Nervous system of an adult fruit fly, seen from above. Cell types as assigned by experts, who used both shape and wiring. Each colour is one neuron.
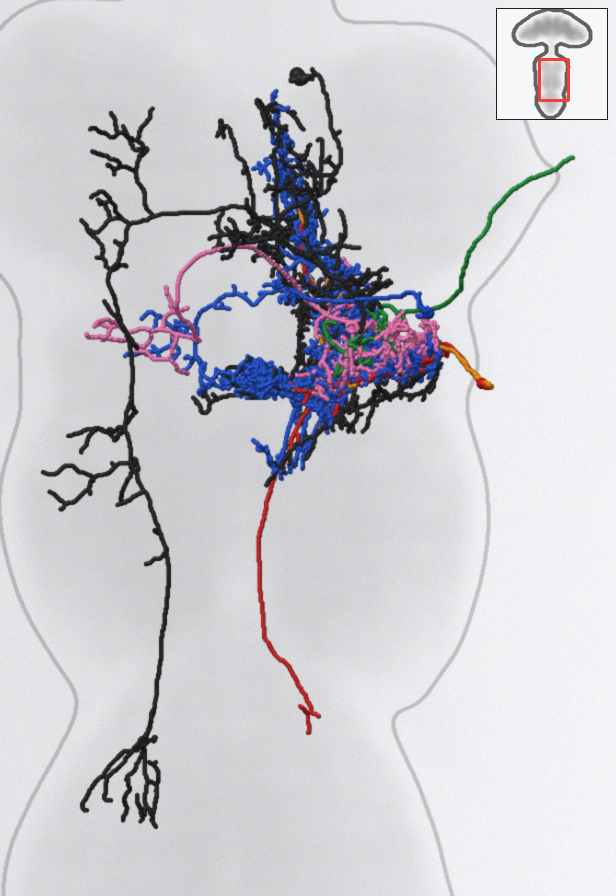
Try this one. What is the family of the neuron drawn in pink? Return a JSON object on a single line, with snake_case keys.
{"family": "hemilineage 06B"}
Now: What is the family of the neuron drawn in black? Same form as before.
{"family": "hemilineage 07B"}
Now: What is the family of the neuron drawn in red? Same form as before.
{"family": "class mechanosensory tactile"}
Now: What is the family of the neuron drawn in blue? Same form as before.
{"family": "hemilineage 23B"}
